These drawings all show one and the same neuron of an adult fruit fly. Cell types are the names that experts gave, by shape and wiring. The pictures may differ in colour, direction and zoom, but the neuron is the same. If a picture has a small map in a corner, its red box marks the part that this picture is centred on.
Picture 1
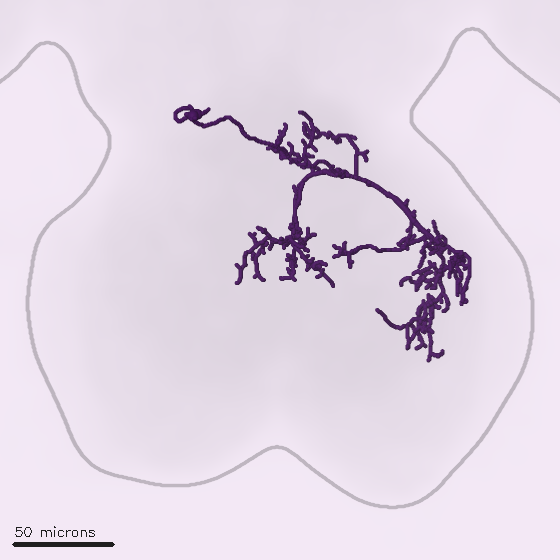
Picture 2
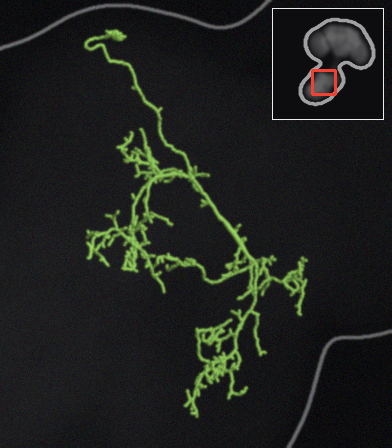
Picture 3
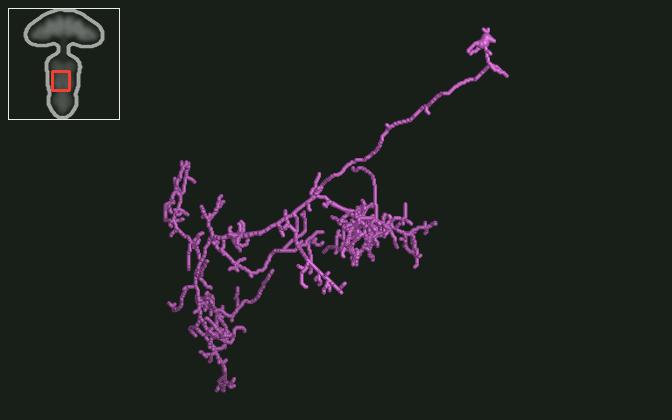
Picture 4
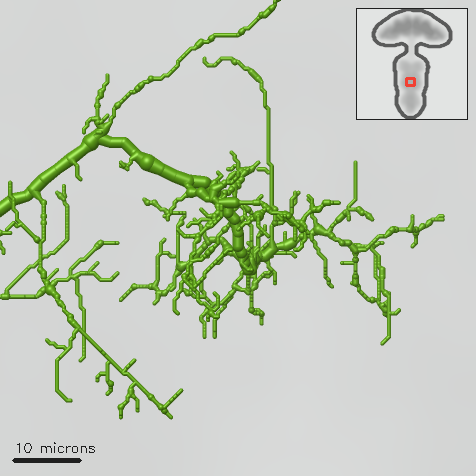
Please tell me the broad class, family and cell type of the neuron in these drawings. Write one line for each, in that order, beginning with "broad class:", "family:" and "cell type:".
broad class: nerve-cord intrinsic neuron
family: hemilineage 11A
cell type: IN11A049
